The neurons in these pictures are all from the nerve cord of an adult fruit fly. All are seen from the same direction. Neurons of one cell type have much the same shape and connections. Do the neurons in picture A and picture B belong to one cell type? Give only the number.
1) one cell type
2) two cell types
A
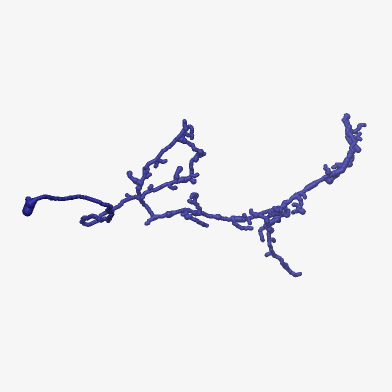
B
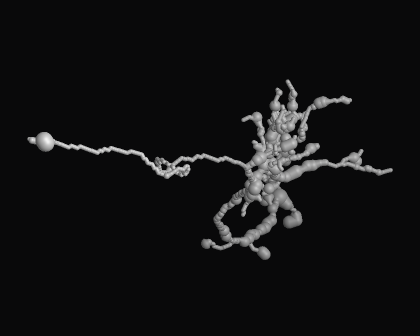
2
